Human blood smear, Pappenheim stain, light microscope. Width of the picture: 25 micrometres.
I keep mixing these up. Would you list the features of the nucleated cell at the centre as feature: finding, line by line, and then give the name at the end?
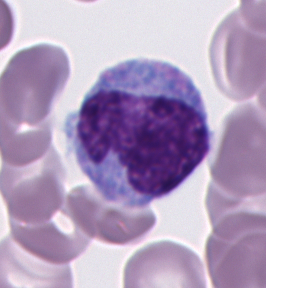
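Cell edge: small ragged cytoplasmic bulge on the left
Nucleus: folded, indentation opening to the lower left
Nuclear size: about 12 by 9 micrometres
Cytoplasm: pale greyish blue
Granules: fine, dust-like, pinkish-purple
Name: monocyte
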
